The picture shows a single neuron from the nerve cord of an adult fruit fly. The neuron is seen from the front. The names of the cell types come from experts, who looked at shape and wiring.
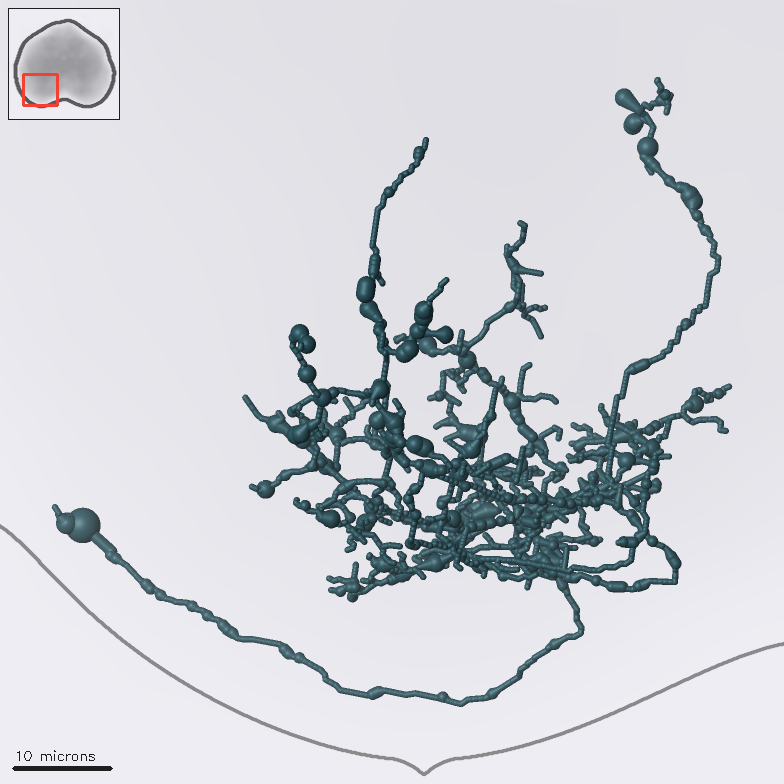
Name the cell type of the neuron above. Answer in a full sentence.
The cell type is IN01B067.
